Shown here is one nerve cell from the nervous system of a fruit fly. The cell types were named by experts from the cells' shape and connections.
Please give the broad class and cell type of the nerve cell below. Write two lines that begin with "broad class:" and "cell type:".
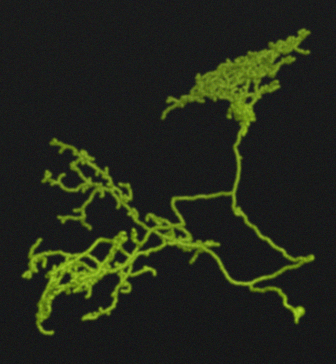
broad class: central-brain intrinsic neuron
cell type: CL344_b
